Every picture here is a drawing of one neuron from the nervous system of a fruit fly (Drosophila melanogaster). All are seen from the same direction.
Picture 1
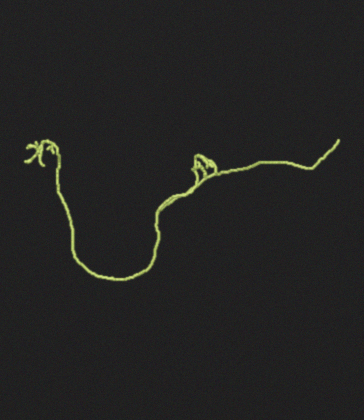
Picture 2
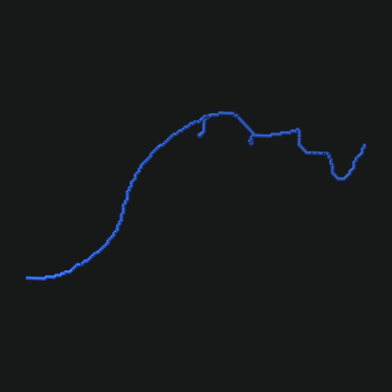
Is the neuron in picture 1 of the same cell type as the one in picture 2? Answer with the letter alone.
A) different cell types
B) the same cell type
A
